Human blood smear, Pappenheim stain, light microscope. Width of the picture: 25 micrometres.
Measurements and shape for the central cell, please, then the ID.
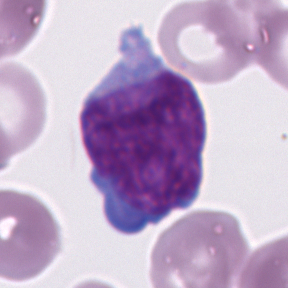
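Look first at the top of the cell, where a ragged, fringed projection of pale cytoplasm sticks out. The cytoplasm is blue and scant, showing mainly as caps at the top and lower left of the nucleus, which fills about 80% of the cell's area. Its chromatin is finely stippled and reddish-purple, with no large dark clumps. Overall the cell is about 18 by 11 micrometres. What you're looking at is a myeloblast.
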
